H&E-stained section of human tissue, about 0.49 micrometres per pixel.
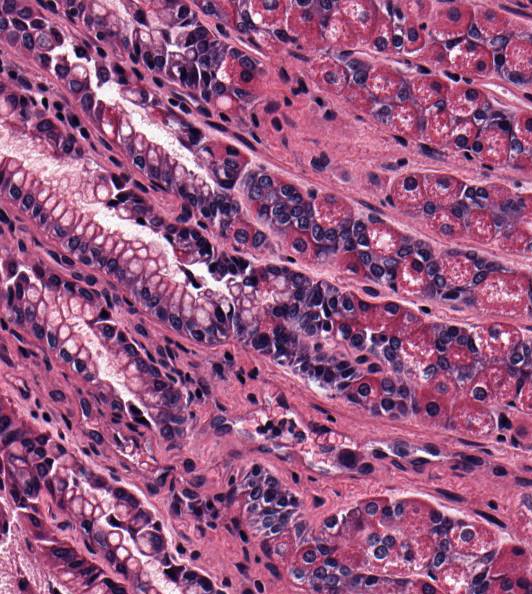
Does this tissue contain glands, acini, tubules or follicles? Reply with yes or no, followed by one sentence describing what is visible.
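Yes. The glandular tubules run obliquely across the field from upper left to lower right.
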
